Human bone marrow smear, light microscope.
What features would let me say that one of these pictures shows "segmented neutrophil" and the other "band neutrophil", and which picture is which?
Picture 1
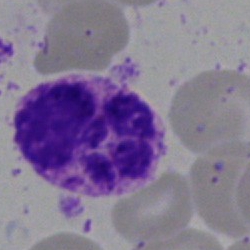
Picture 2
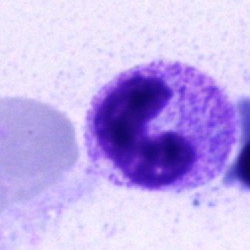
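Picture 1 shows a segmented neutrophil, and picture 2 shows a band neutrophil. The chief difference lies in the nucleus: in picture 1 it is divided into several separate lobes, whereas in picture 2 it is curved into a C shape whose opening faces right.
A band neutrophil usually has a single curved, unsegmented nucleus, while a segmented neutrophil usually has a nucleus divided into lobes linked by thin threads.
The chromatin is dark purple in both, coarsely clumped in picture 1 and condensed in picture 2. The cytoplasm in picture 1 is pale pinkish-lilac and contains fine, small granules; in picture 2, fine purple granules are scattered through the cytoplasm, and the cell outline is round.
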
